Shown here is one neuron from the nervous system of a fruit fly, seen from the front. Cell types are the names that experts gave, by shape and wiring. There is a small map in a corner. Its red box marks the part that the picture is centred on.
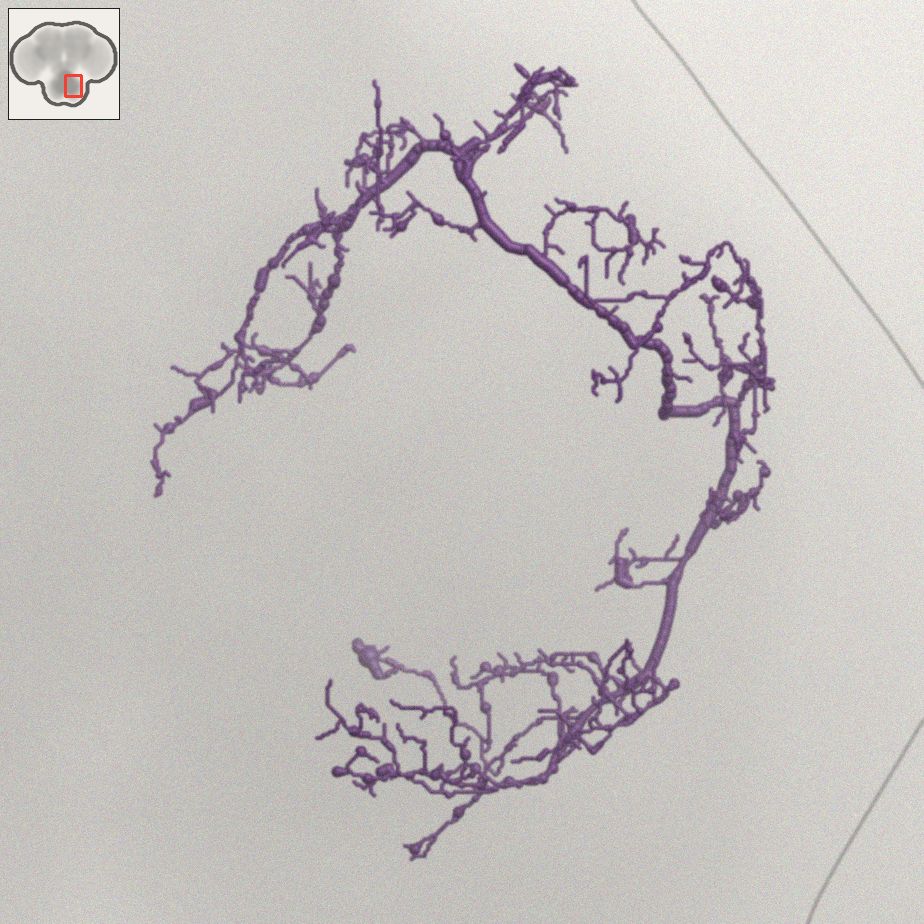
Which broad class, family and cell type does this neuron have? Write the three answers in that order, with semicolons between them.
nerve-cord intrinsic neuron; hemilineage 13A; IN13A028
